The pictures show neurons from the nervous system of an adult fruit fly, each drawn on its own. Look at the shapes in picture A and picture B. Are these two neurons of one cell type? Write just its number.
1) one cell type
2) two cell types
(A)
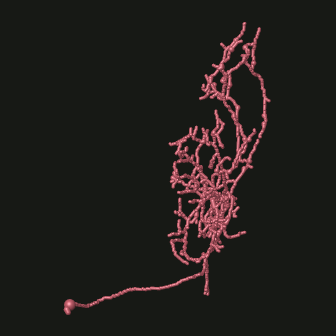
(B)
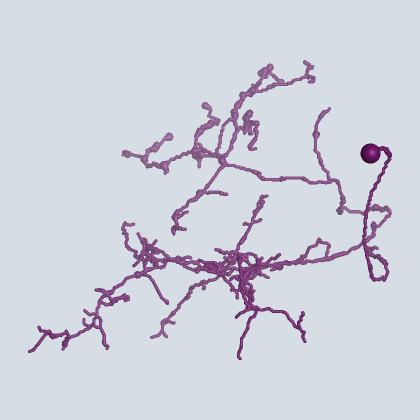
1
